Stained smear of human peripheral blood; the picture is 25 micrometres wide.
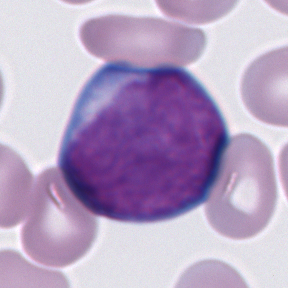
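Myeloblast, the nucleated cell at the centre. I see a smooth surface without projections, and fine, evenly spread chromatin with no coarse dark clumps. The nucleus fills about 80% of the cell's area; the thin deep-blue rim of cytoplasm is widest at the upper left, where a paler, whitish patch lies beside the nucleus.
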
